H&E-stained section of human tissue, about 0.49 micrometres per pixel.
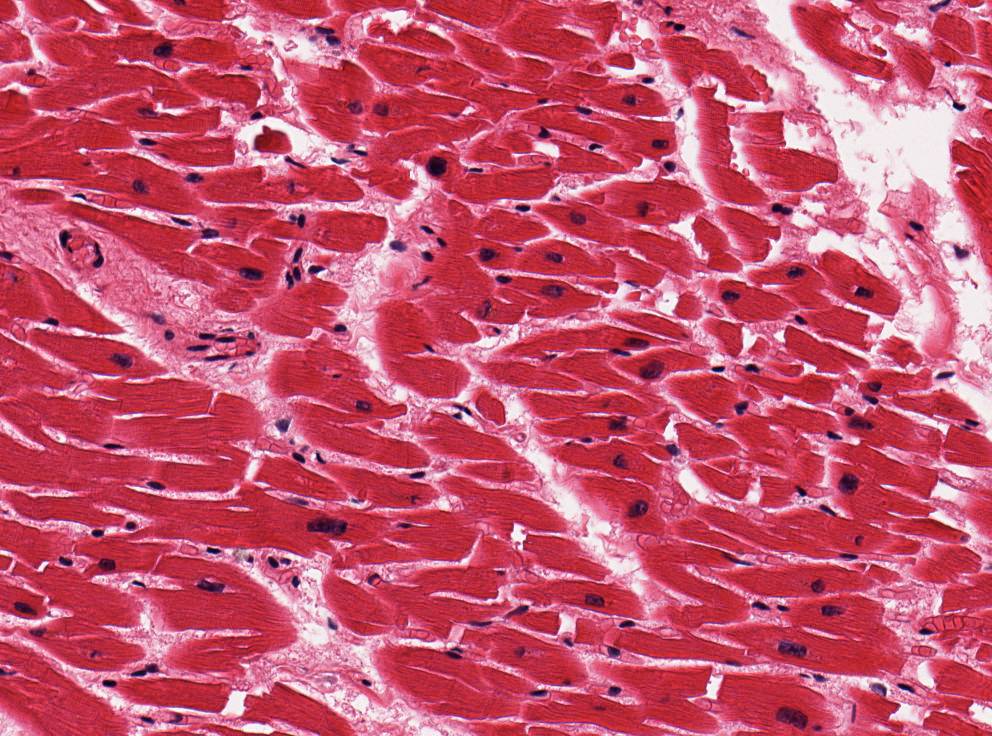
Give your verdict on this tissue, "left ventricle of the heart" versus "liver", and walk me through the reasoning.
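This is left ventricle of the heart, not liver.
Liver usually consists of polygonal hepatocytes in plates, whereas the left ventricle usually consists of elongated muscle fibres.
Here I see muscle fibres that branch and join their neighbours rather than running as separate parallel cylinders. Their cytoplasm is deeply and evenly red-pink with eosin, and each cell has one central nucleus. Between them, thin pale pink strands of loose connective tissue carry small dark spindle-shaped nuclei, widest in a band left of centre.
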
